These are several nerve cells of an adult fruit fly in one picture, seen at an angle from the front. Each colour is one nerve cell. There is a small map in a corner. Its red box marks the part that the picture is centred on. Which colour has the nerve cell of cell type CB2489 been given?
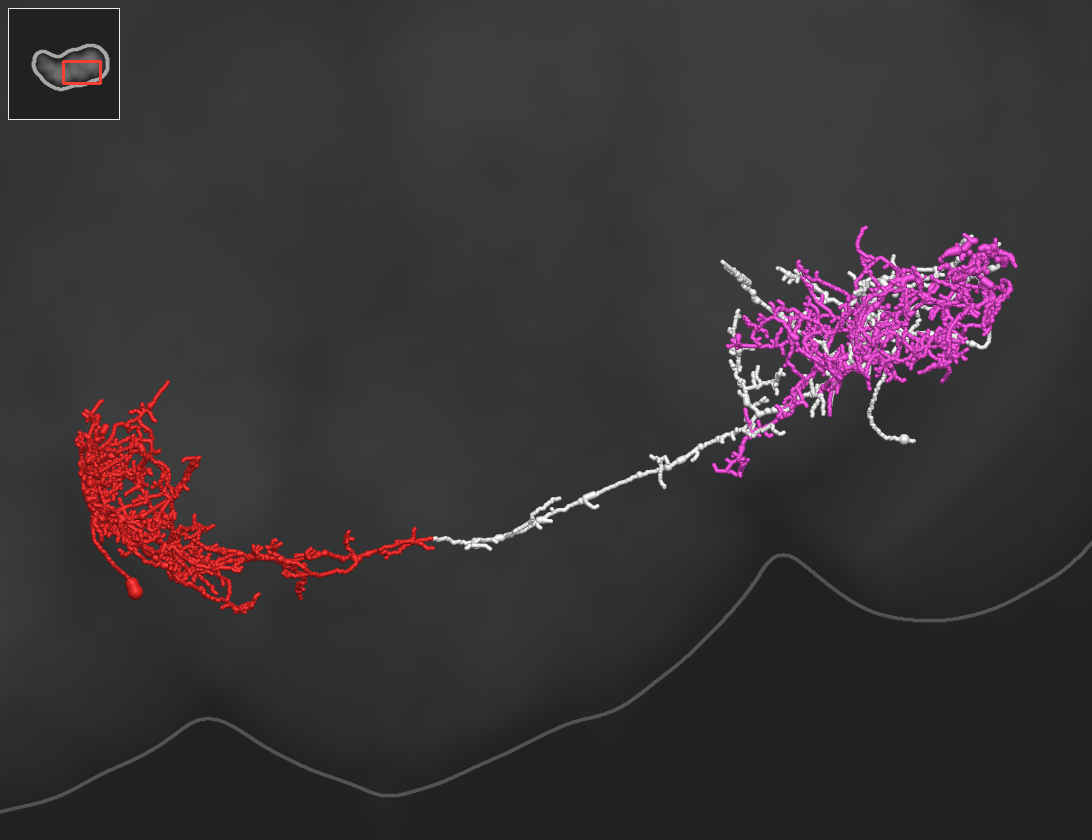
red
